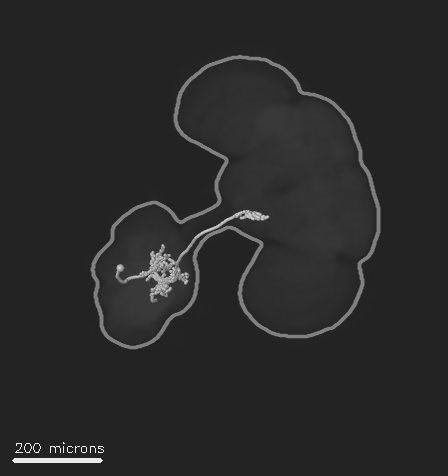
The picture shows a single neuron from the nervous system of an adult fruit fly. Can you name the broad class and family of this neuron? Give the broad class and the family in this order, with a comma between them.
ascending neuron, hemilineage 06B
